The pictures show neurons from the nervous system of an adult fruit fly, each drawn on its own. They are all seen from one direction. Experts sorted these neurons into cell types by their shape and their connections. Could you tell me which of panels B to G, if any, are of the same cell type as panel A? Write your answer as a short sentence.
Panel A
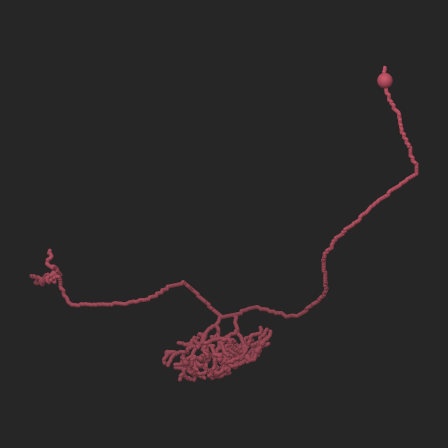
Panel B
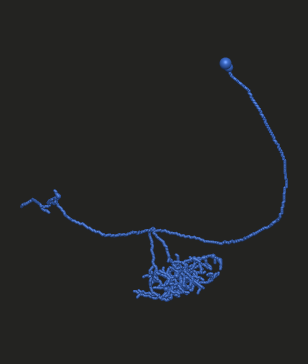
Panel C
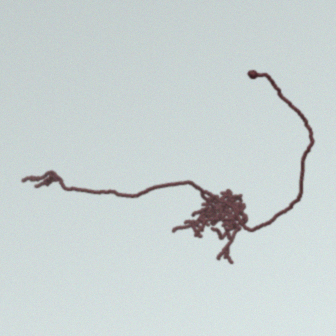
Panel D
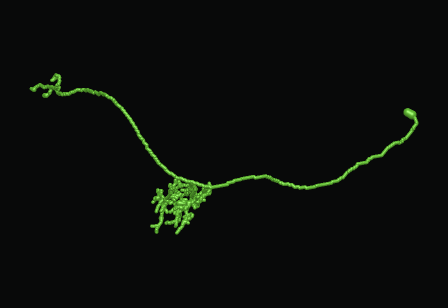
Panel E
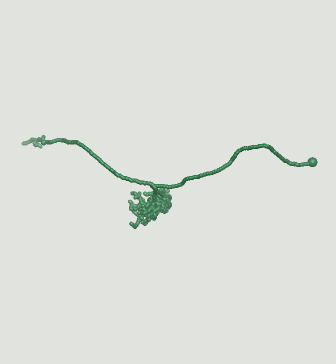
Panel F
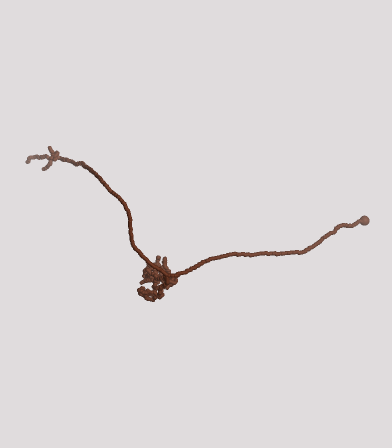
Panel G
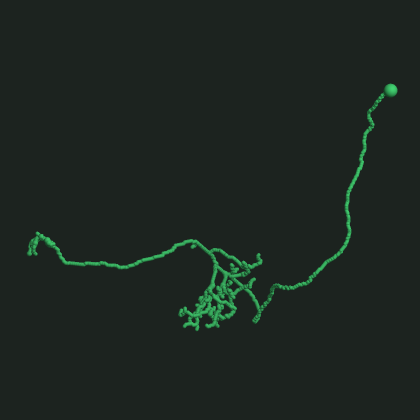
Panel B, panel C, panel D and panel E are of the same cell type.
